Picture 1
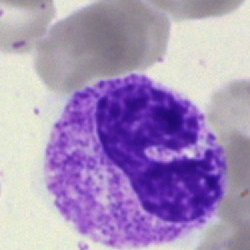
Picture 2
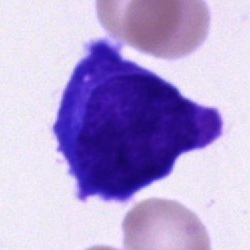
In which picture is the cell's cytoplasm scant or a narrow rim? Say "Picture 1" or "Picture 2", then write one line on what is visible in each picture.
Picture 2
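What picture 1 shows: The cytoplasm is abundant and takes up roughly the left half of the cell.
What picture 2 shows: The nucleus fills most of the cell.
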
